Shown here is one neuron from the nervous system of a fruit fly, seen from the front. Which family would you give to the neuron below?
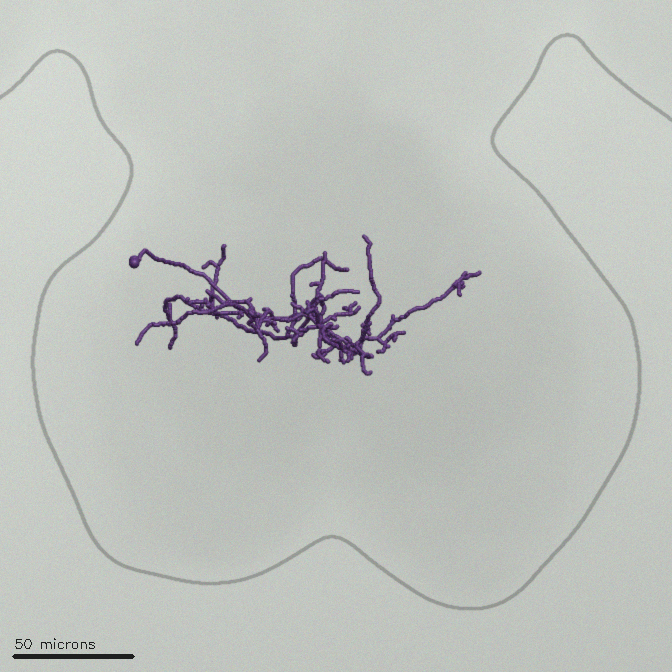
hemilineage 11A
